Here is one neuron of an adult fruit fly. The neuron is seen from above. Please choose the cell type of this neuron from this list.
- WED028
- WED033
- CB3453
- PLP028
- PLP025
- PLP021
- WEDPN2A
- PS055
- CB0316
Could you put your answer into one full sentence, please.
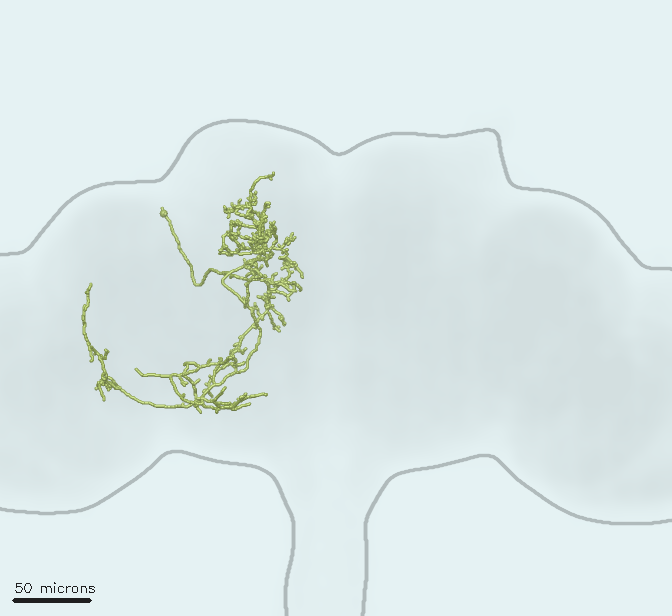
The cell type PLP021 includes this neuron.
